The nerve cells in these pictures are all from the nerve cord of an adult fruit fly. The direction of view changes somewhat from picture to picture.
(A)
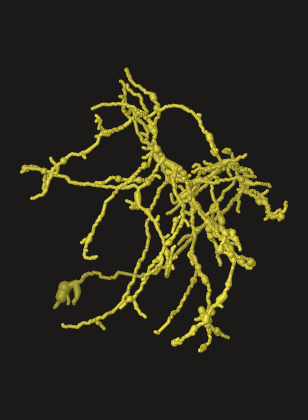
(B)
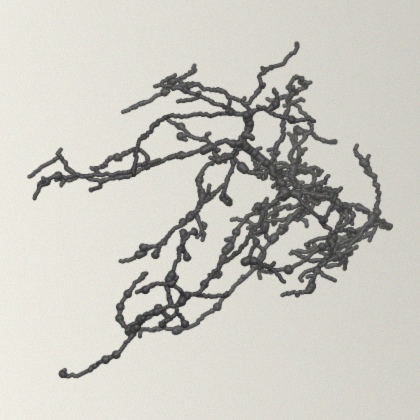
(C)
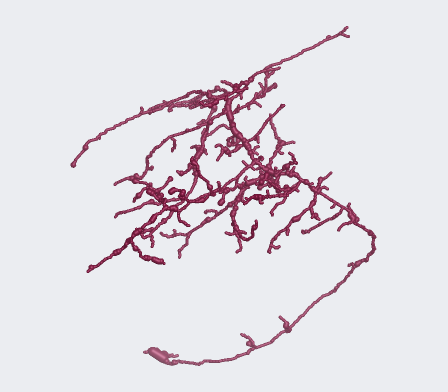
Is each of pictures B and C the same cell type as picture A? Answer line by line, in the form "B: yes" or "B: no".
B: yes
C: yes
